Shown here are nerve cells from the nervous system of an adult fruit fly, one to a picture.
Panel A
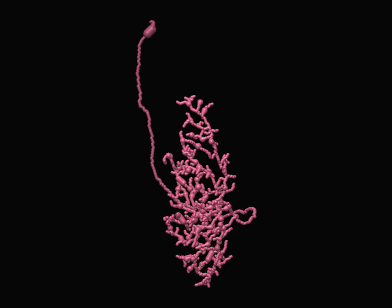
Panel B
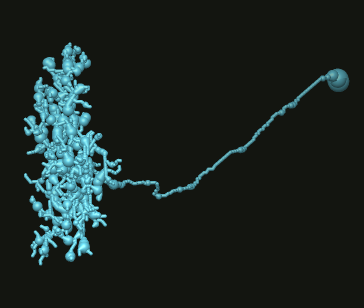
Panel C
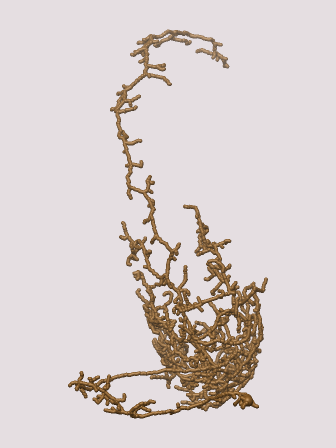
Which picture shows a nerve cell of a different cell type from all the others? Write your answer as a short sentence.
Panel C shows a nerve cell of another cell type.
